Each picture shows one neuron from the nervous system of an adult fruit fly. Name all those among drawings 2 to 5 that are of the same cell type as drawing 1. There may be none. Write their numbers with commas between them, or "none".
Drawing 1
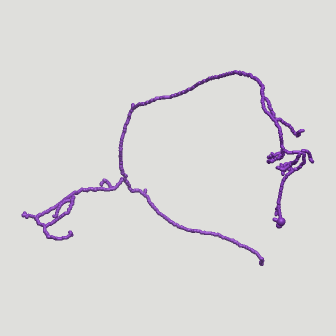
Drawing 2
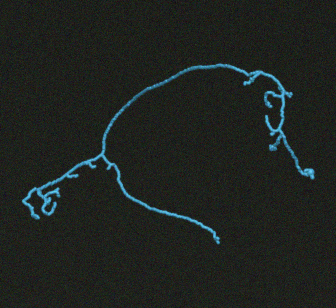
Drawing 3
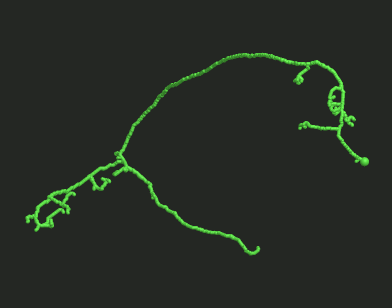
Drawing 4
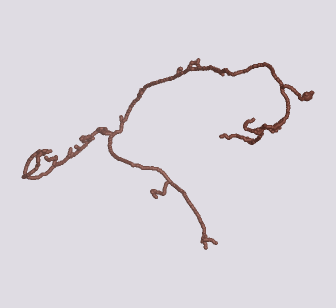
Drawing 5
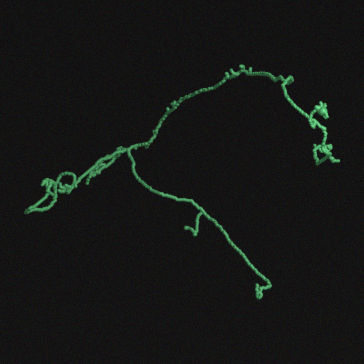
2, 3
